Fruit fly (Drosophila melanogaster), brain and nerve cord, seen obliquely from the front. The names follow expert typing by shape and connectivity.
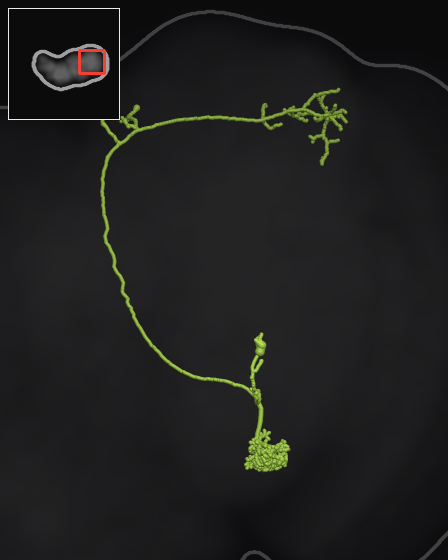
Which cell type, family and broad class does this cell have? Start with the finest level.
VA3_adPN; hemilineage ALad1; central-brain intrinsic neuron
